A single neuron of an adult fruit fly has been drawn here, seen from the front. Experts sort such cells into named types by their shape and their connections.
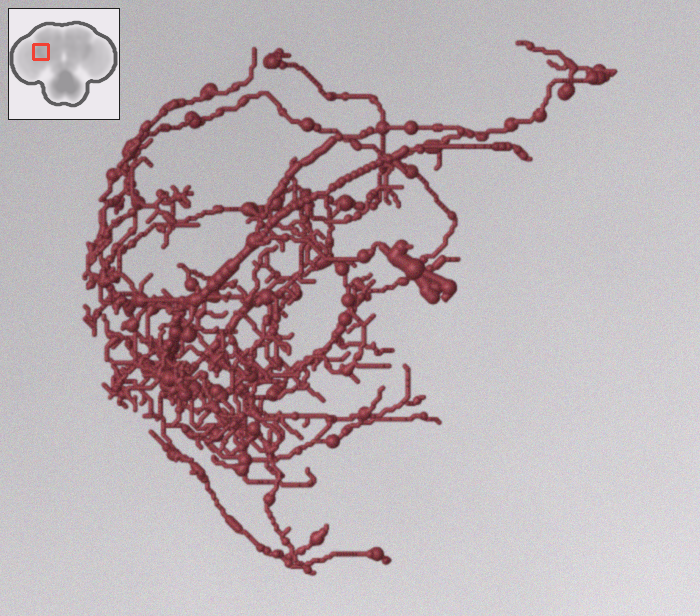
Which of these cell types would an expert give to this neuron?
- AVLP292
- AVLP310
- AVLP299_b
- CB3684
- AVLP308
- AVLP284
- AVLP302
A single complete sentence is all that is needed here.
This neuron counts as a member of the cell type AVLP310.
